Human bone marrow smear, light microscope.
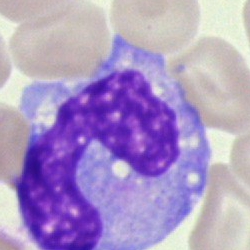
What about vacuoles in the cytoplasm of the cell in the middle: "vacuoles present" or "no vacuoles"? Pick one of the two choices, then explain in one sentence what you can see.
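Vacuoles present. A few small clear round vacuoles lie in the cytoplasm, one of them inside the bay of the nucleus.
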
